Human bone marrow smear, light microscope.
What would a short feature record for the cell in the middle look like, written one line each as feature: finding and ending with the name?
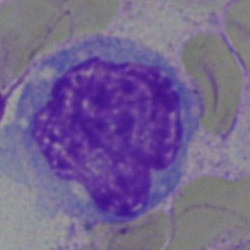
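Nucleus: fills most of cell
Chromatin: dark purple, mottled with many small pale spots
Cytoplasm: rim on all sides of nucleus
Shape: roughly round
Cell type: monocyte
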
